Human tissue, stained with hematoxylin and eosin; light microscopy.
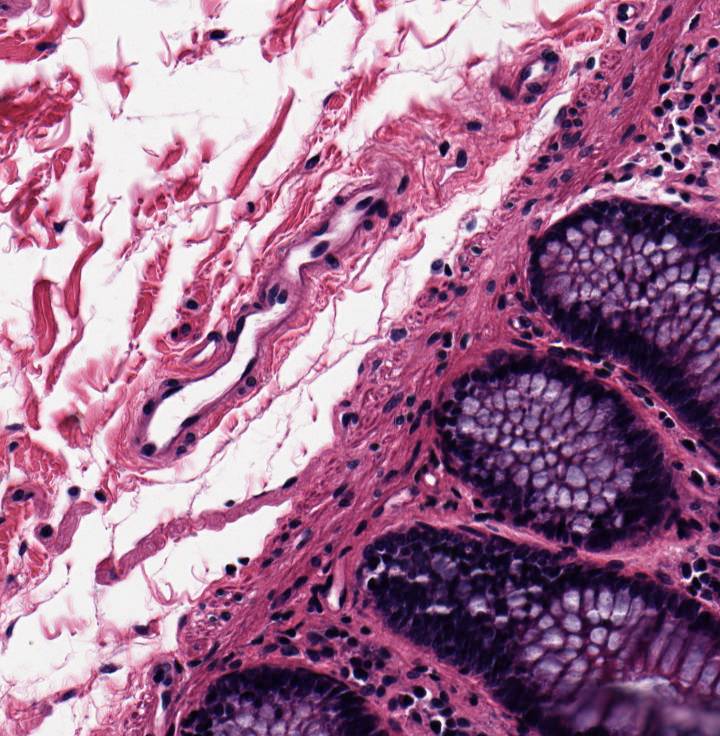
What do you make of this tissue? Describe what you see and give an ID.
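The field splits along a diagonal: glandular tissue lower right, loose connective tissue upper left. The glands are cut as rounded profiles packed with goblet cells, their mucin pale and bubbly, and the dark epithelial nuclei crowd at each profile's outer edge. Beneath the glands, a thin band of dense pink tissue with elongated nuclei runs diagonally from upper right toward lower left. It's transverse colon.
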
